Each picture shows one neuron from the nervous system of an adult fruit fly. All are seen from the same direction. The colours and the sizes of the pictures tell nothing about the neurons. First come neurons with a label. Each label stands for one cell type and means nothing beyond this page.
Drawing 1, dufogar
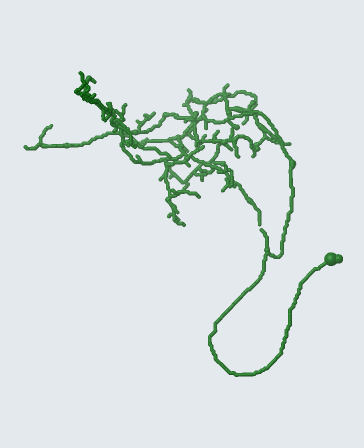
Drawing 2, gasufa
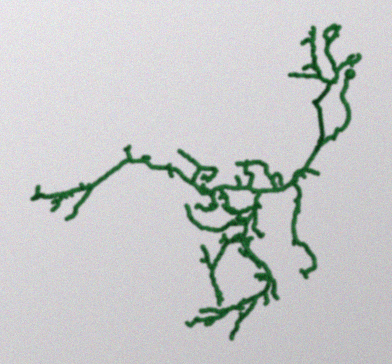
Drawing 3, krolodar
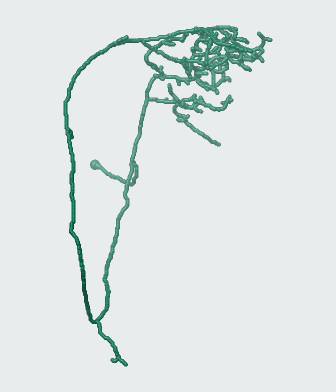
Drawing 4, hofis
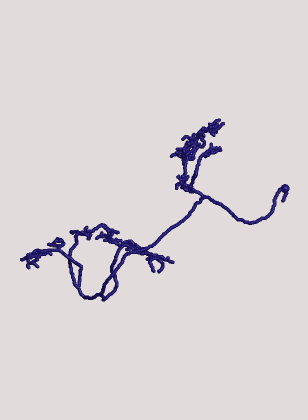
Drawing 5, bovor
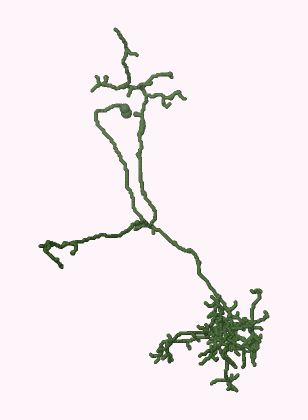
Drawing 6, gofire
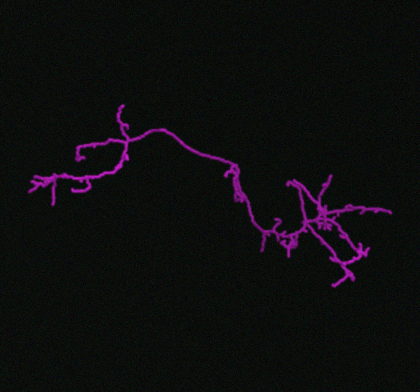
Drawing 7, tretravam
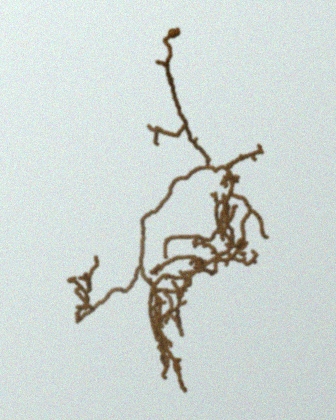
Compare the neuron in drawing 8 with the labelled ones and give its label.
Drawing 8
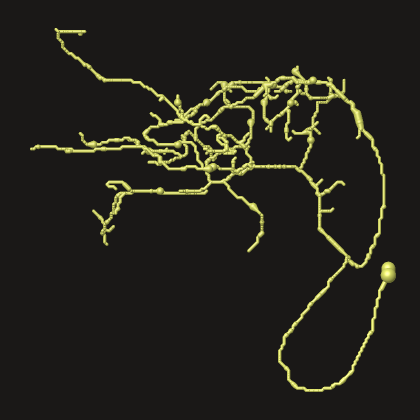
dufogar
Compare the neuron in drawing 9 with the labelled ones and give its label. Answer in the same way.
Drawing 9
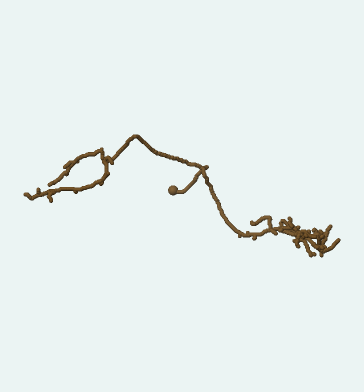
gofire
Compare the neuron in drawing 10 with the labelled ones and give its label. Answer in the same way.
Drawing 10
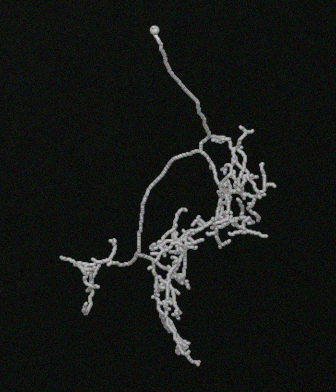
tretravam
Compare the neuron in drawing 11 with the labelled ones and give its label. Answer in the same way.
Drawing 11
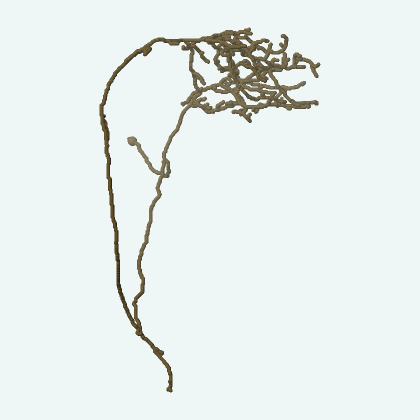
krolodar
